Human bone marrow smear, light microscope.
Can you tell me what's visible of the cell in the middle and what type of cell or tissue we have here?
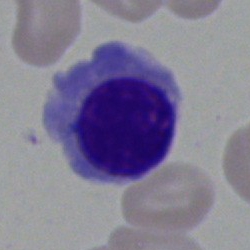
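Here the nucleus sits off-centre, over toward the right side of the cell, dense and dark purple all through. The cytoplasm, pale to medium blue, makes its widest rim on the left and upper side of the nucleus. It's an erythroblast.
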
